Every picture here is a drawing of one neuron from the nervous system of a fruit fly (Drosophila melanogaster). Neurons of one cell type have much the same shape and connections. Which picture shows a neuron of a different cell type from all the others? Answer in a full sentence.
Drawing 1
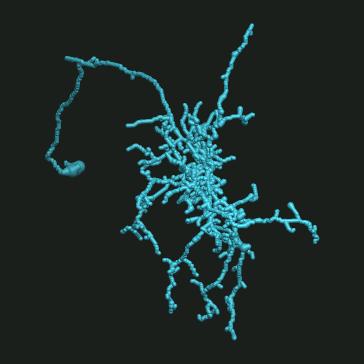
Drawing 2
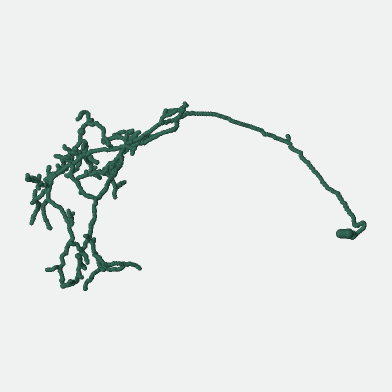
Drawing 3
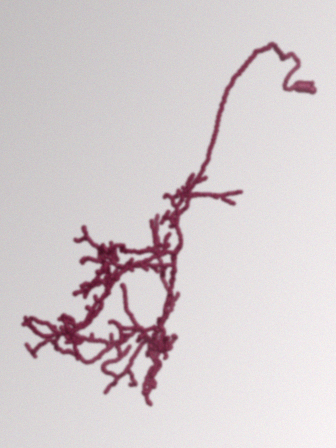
Drawing 1 is the odd one out.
